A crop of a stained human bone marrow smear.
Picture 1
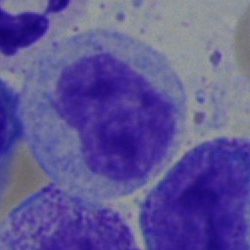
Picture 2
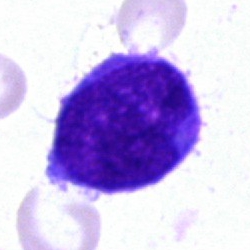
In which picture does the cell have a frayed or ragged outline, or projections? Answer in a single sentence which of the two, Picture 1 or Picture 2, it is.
Rough is the outline of the cell in picture 2.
